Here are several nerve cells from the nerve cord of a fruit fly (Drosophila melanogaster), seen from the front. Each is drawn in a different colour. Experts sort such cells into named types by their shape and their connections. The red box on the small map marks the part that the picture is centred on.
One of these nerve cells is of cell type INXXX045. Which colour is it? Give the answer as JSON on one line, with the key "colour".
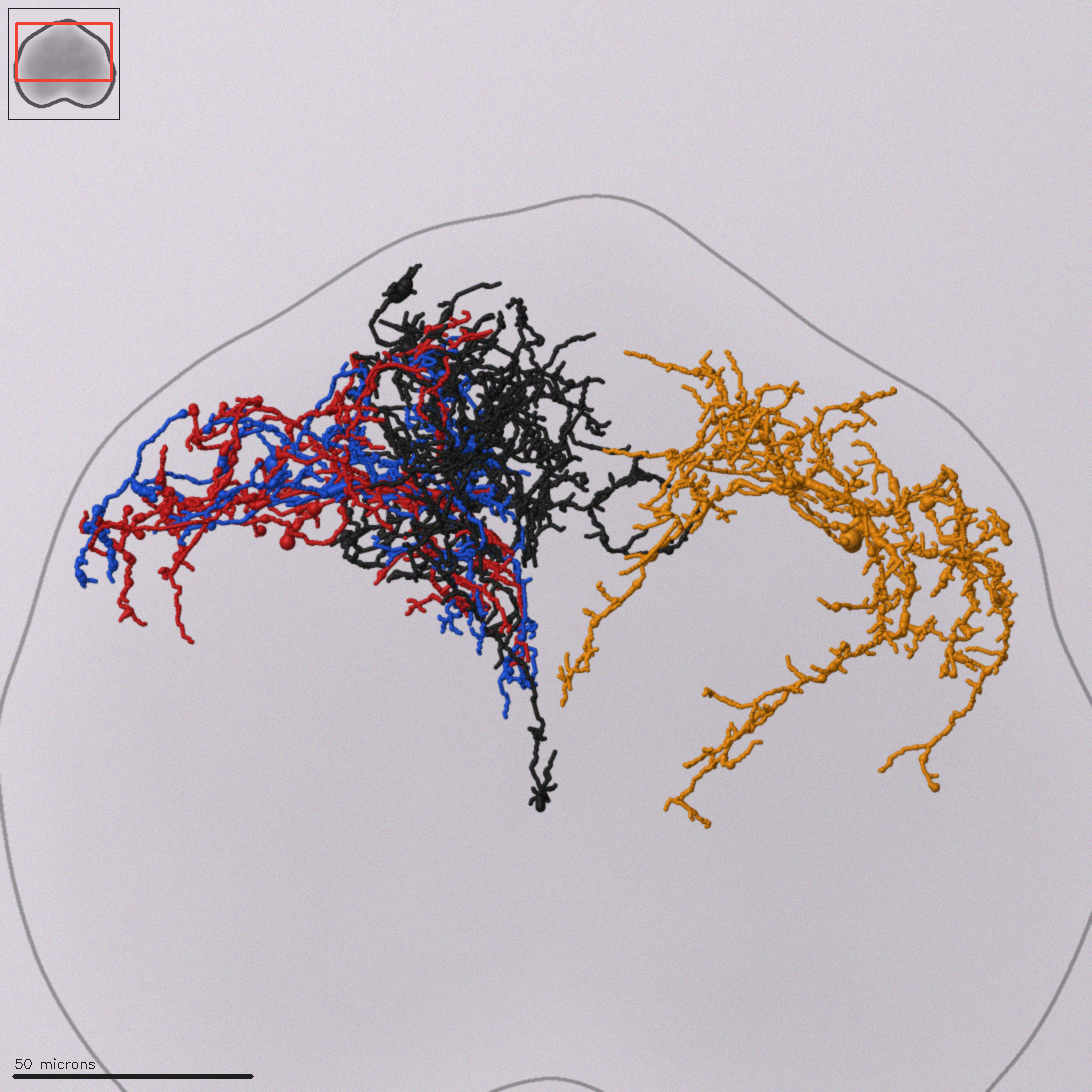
{"colour": "black"}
